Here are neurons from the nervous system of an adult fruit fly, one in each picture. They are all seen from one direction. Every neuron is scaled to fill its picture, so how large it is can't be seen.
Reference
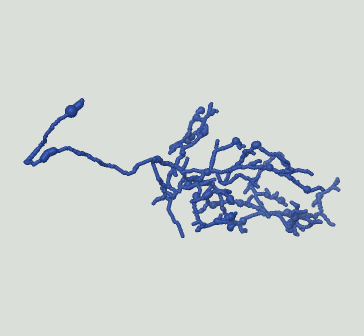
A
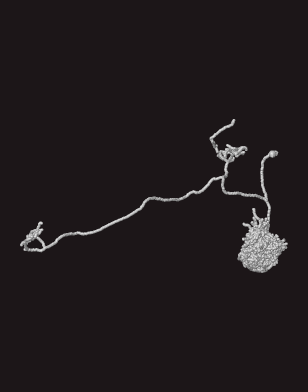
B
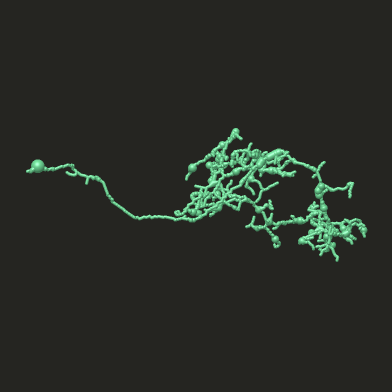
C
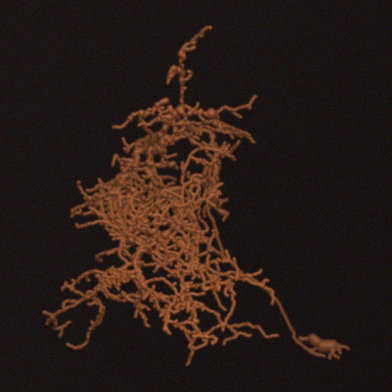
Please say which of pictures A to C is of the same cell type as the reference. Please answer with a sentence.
The neuron in picture B is of the same cell type.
